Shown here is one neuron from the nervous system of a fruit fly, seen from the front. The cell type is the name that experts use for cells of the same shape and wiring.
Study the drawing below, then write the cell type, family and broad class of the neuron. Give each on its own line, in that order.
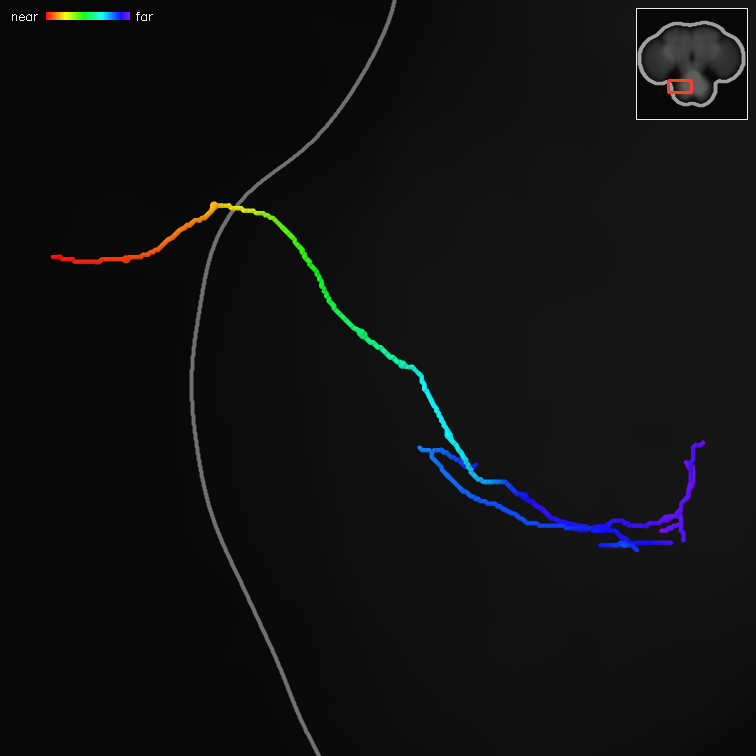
WG2
class gustatory
sensory neuron entering the nerve cord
